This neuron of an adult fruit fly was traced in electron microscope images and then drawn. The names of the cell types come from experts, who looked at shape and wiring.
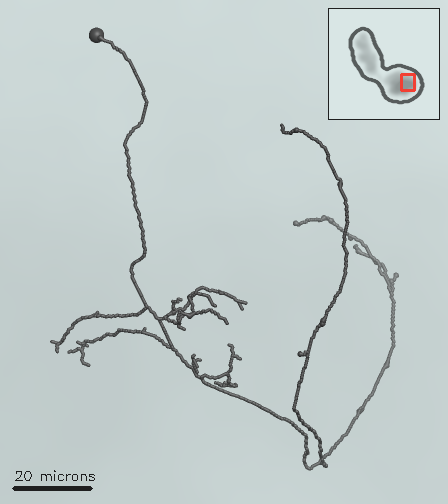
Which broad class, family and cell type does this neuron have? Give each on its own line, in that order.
central-brain intrinsic neuron
class CX
FS1B_b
